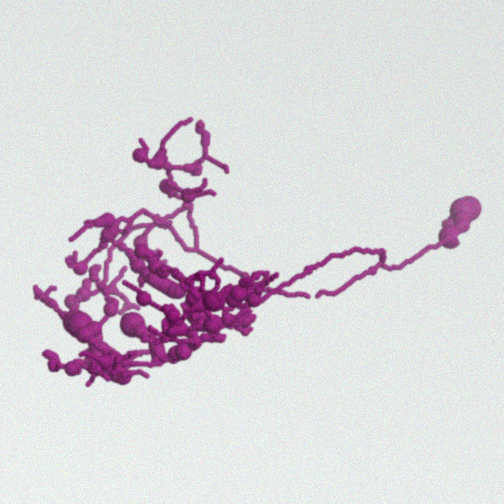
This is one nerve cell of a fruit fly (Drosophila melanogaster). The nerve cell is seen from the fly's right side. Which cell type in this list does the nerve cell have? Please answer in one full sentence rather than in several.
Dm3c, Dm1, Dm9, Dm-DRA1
Within the cell type Dm9 sits this nerve cell.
